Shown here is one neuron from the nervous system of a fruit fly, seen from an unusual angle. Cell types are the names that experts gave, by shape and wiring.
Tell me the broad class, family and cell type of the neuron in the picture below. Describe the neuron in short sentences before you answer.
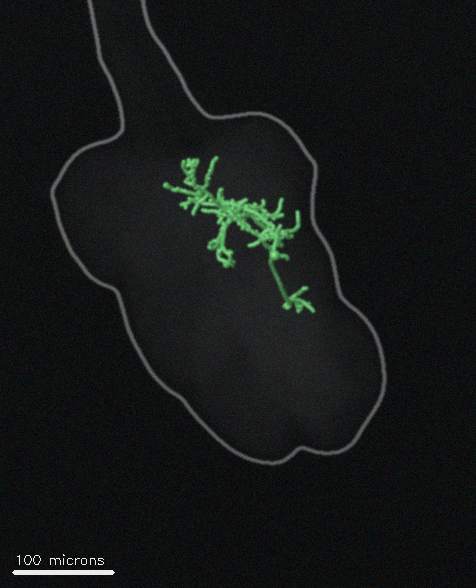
It lies in the nerve cord. The cell body can be seen in the middle of the picture. By the scale bar it is about 160 microns tall in this view. This is a nerve-cord intrinsic neuron. The family is hemilineage 12A. The cell type is TN1c_a.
